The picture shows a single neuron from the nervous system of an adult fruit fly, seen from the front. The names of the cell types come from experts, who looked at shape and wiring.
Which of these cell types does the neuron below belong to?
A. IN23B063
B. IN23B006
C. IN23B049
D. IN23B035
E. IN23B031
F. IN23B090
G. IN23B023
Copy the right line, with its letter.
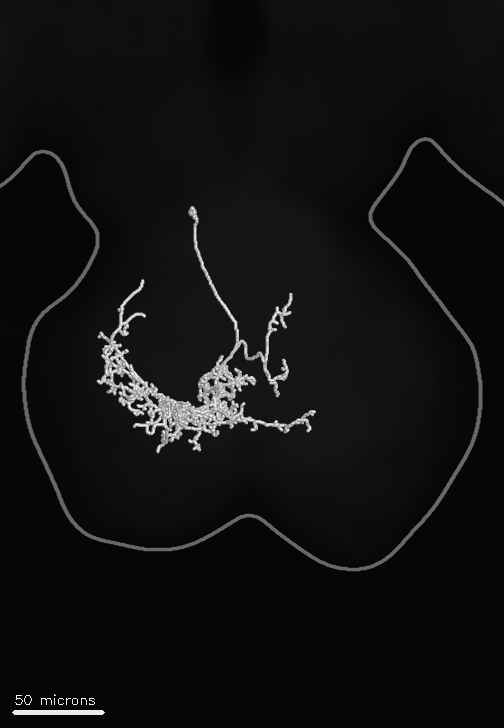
B. IN23B006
